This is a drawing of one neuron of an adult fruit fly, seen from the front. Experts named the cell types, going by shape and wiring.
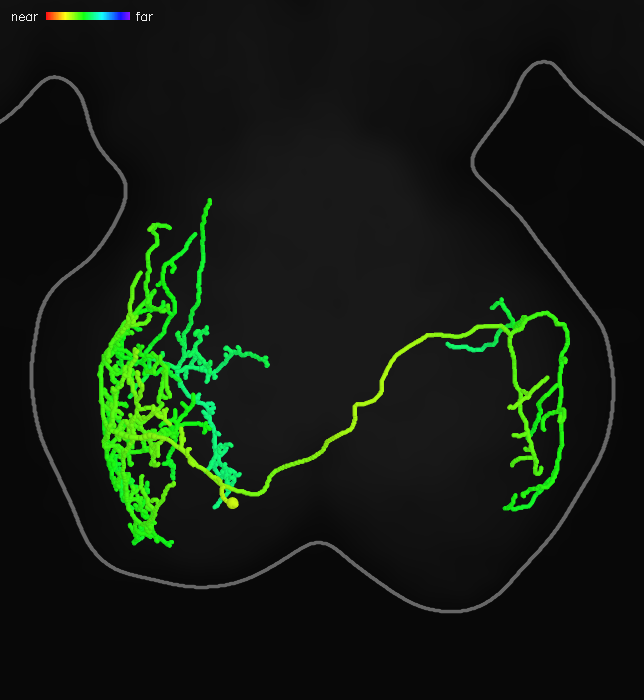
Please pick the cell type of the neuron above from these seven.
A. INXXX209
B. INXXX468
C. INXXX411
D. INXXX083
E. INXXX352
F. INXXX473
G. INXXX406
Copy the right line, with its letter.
D. INXXX083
